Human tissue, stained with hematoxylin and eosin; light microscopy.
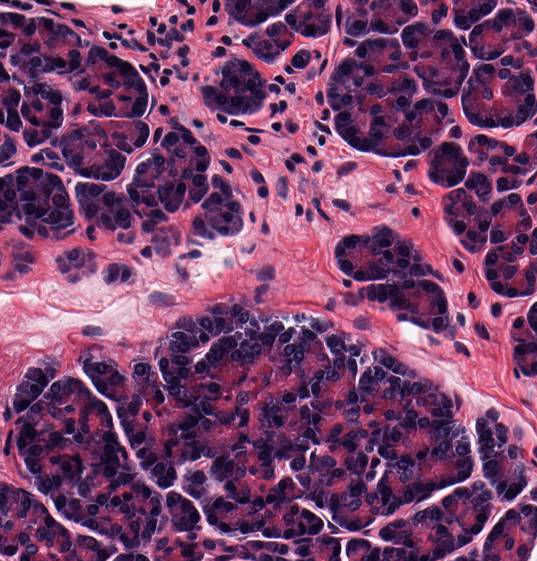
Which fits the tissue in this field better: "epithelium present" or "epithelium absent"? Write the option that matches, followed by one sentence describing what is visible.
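Epithelium present. The field shows lobules of tightly packed epithelial acini separated by bands of pink connective tissue.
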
